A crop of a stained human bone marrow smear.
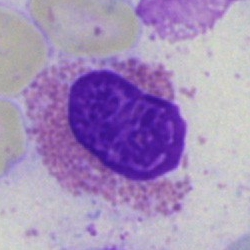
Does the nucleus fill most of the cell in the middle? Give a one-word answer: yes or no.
No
